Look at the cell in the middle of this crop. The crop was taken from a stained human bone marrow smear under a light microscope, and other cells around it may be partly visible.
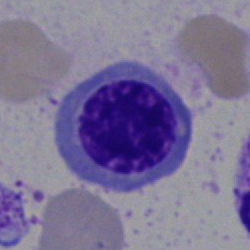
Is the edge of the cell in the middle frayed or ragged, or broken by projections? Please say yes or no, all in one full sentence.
No, the cell does not have a rough edge, as its outline is smooth.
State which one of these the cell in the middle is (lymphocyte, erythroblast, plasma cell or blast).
erythroblast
